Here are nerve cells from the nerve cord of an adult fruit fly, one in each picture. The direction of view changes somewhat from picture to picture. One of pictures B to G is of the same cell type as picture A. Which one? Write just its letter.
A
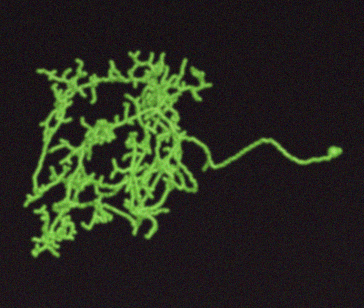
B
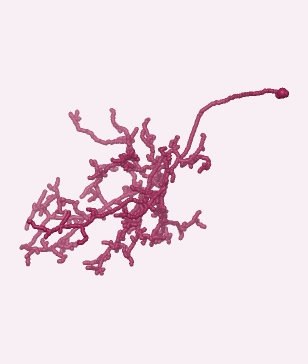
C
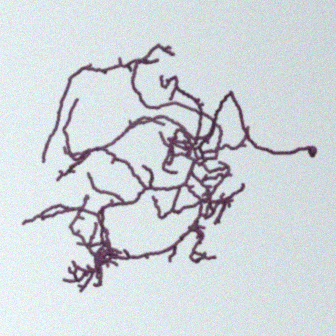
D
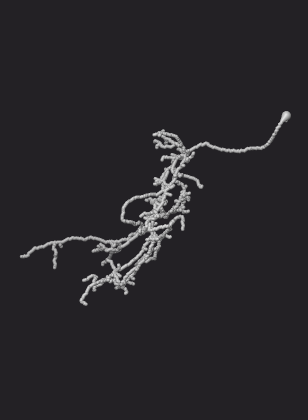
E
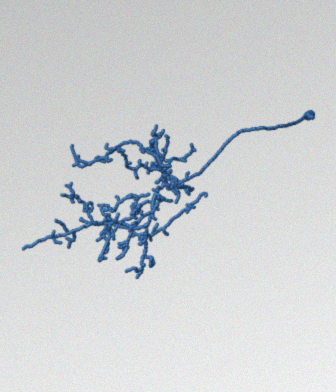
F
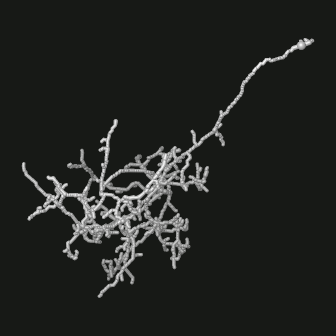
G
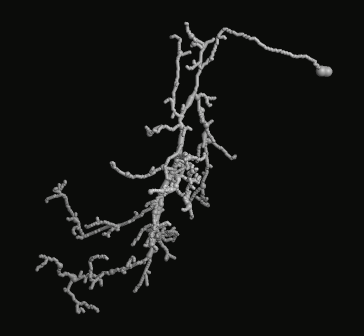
E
